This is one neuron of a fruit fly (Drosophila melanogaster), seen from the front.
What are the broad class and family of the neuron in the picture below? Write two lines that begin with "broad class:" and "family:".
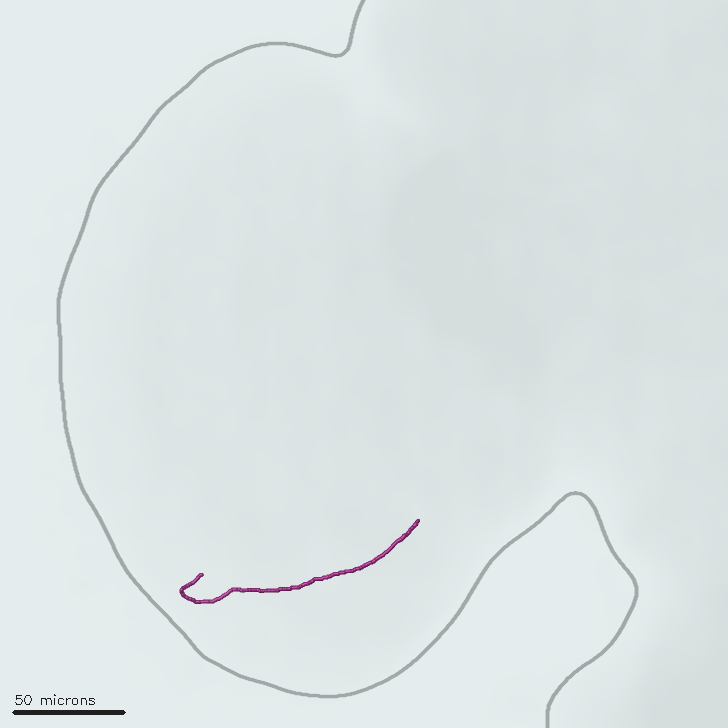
broad class: photoreceptor or other optic-lobe sensory neuron
family: class visual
